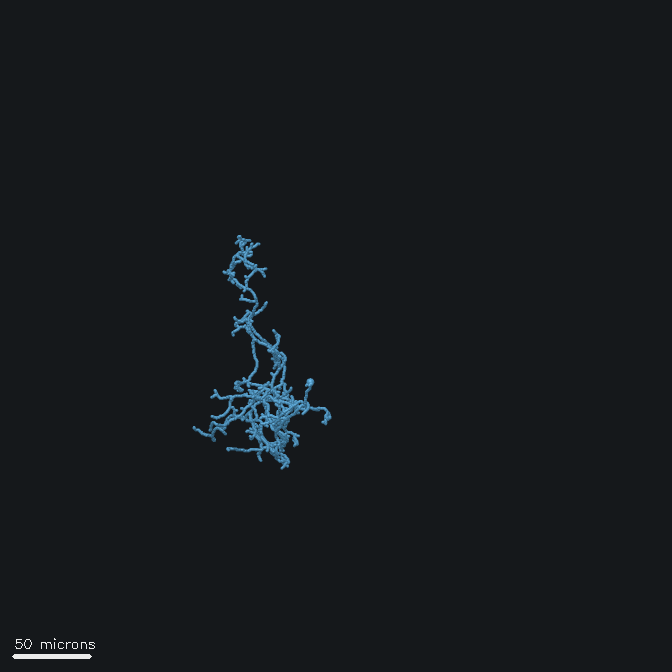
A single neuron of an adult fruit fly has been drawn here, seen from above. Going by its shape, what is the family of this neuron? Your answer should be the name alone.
PPM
